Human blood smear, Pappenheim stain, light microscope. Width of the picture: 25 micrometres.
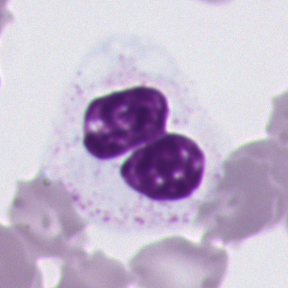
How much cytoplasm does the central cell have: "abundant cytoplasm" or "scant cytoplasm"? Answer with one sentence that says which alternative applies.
Its cytoplasm is plentiful around the nucleus.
